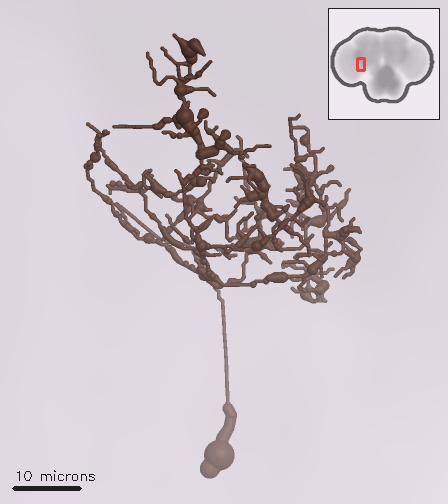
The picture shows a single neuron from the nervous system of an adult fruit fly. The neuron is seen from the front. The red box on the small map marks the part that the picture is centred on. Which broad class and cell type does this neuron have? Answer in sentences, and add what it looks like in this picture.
This is a central-brain intrinsic neuron. Its cell type is CB2365. Its cell body lies at the bottom of the picture. From top to bottom in the picture it spans about 65 microns. Dozens of branch ends can be seen.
